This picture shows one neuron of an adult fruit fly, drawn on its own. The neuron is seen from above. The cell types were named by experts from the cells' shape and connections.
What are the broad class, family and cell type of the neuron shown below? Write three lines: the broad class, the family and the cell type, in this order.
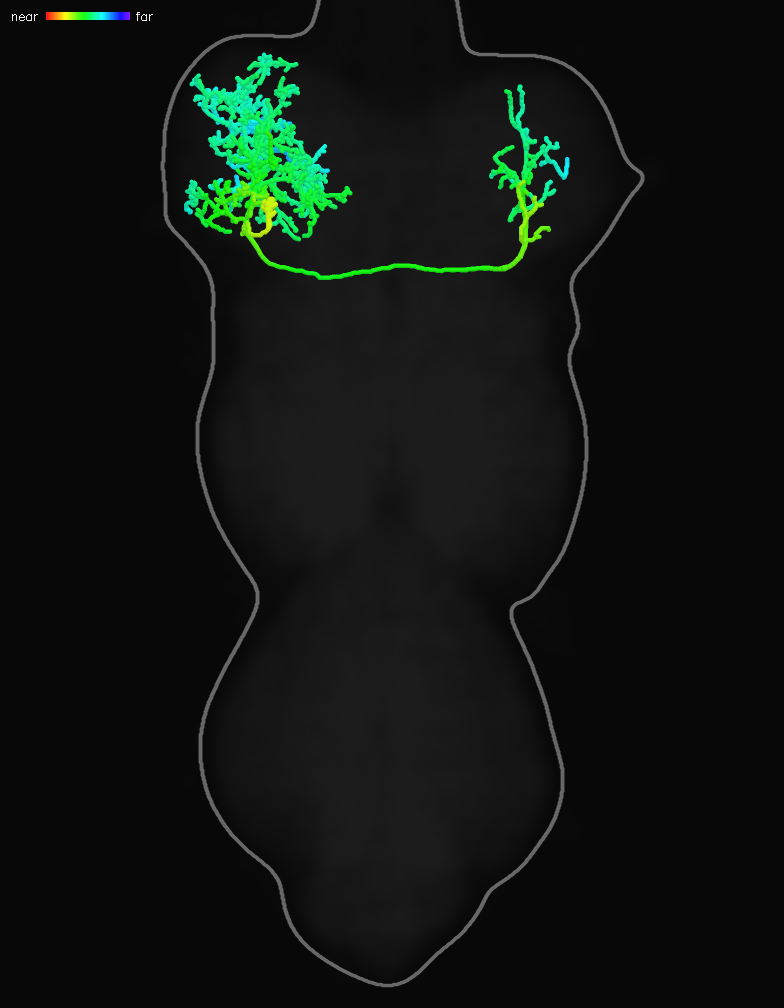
nerve-cord intrinsic neuron
hemilineage 19B
IN19B005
